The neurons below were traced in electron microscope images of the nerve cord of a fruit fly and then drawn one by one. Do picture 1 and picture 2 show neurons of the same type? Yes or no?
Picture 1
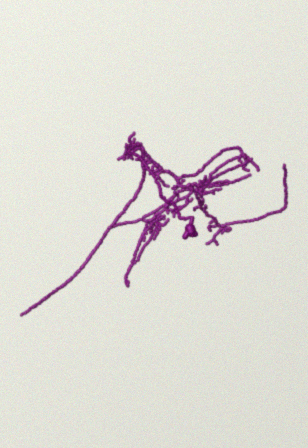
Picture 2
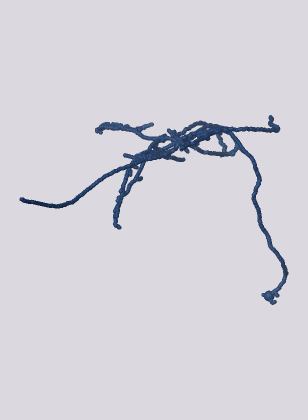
yes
